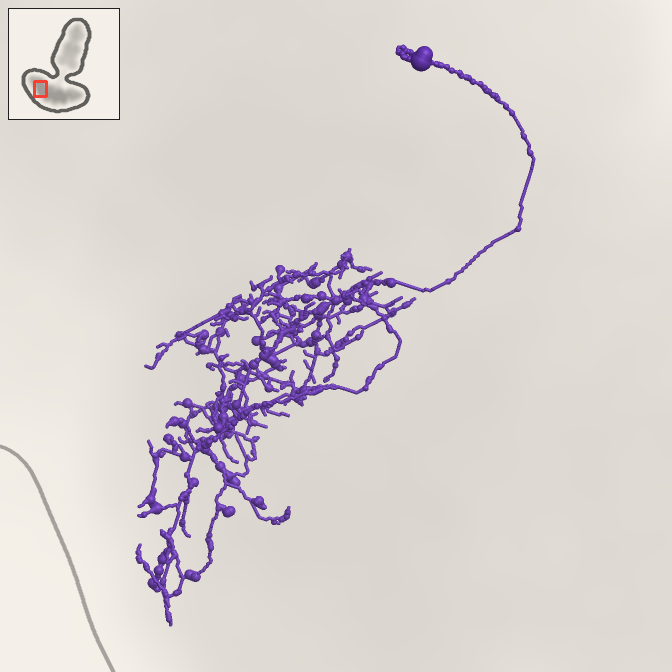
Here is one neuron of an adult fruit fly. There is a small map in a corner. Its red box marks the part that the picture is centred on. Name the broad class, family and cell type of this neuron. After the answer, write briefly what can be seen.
Its broad class is central-brain intrinsic neuron. The family is hemilineage VLPp&l1_anterior. The cell type is CB3528. It is in the brain and does not reach the nerve cord. The picture shows dozens of branch ends.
